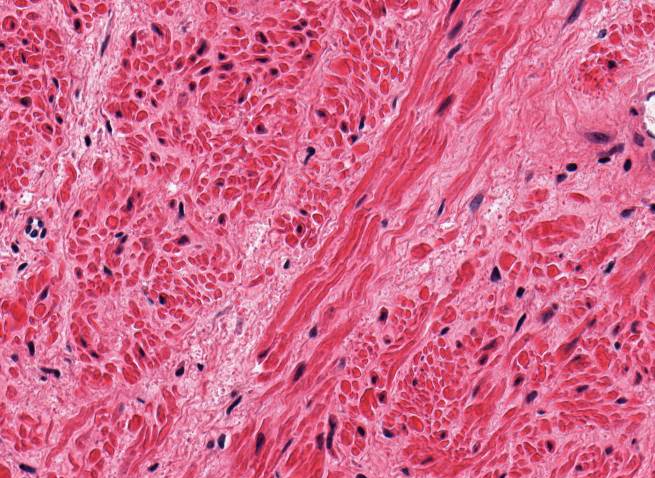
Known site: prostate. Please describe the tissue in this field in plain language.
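First, a band of lengthwise-cut muscle fibres crosses the centre diagonally, lower left to upper right. Second, its nuclei: elongated, blunt-ended, lying along the fibres. Third, left and lower right: fibres cut across, closely packed rounded to polygonal pink profiles. Fourth, muscle cytoplasm: deep eosinophilic pink.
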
